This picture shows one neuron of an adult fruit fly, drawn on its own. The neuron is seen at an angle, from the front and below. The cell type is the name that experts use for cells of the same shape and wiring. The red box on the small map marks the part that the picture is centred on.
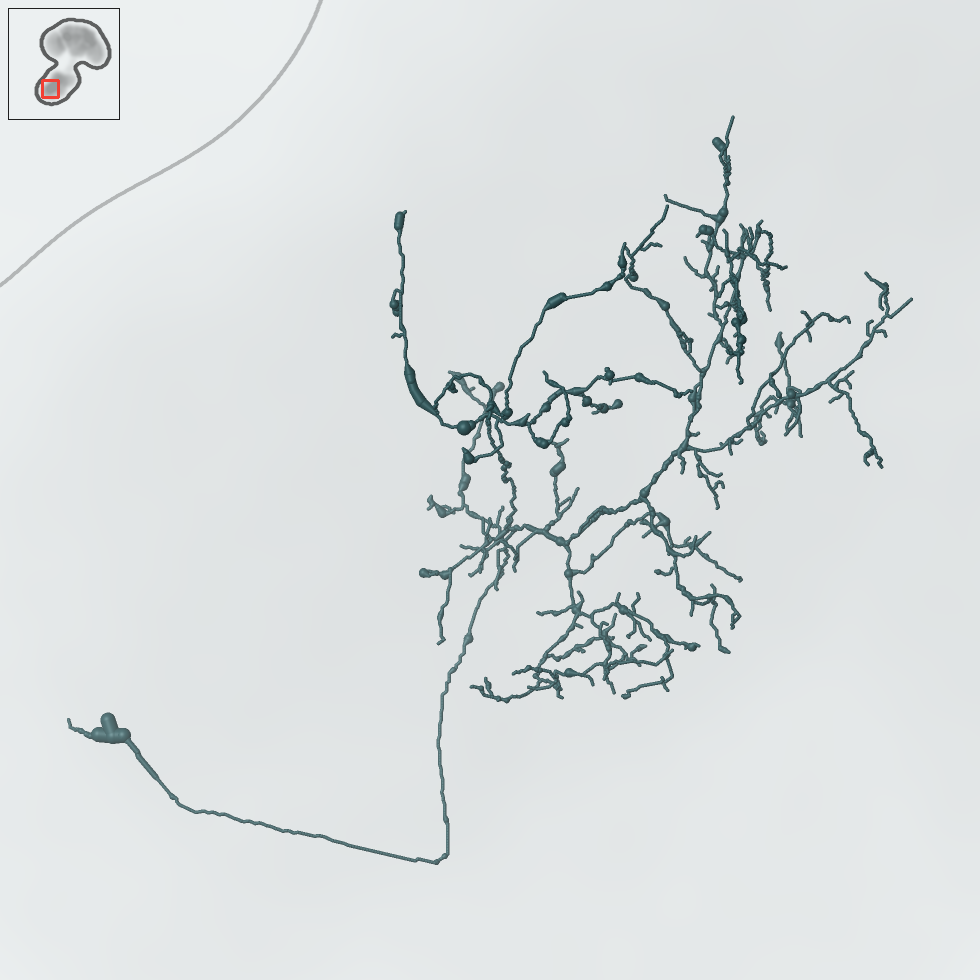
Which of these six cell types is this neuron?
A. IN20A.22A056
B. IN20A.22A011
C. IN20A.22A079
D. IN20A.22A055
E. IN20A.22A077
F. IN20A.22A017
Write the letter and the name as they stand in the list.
F. IN20A.22A017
